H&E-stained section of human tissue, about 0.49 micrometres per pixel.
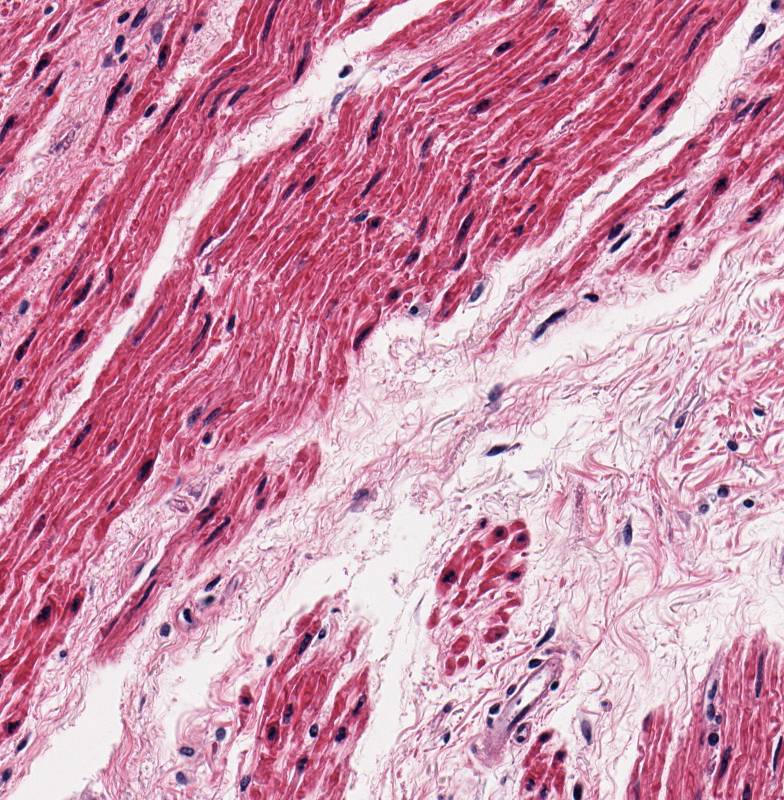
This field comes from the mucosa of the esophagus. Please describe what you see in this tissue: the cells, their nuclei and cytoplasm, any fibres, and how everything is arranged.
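Along each muscle fibre, the nuclei are elongated, dark blue and aligned lengthwise. Below the main muscle mass, a band of pale, loose connective tissue with wavy pink collagen fibres crosses the field diagonally, widening toward the right. Near the lower centre, a small muscle bundle cut across shows rounded pink profiles, some containing dark nuclei. No fat cells are present in the field.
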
